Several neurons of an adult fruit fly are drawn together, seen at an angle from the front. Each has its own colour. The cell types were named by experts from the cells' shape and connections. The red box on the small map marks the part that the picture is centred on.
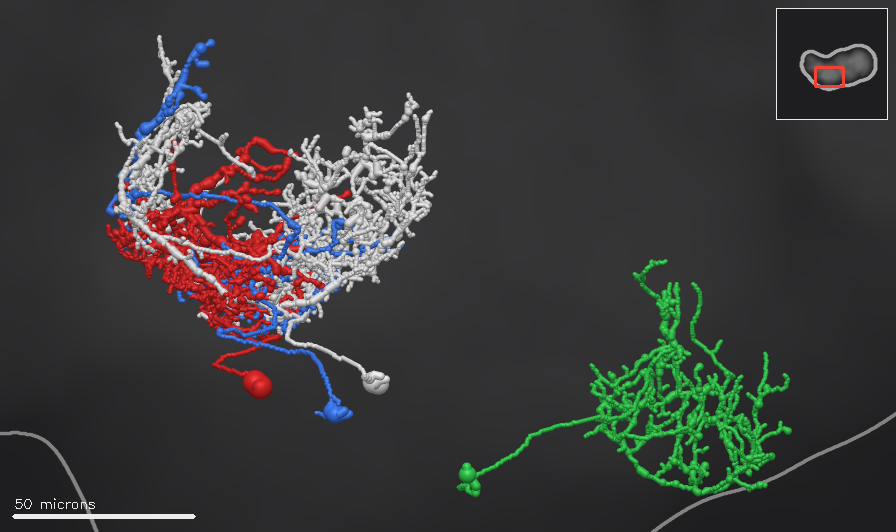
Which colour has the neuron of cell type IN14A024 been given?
green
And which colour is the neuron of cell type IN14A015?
blue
